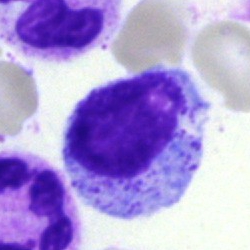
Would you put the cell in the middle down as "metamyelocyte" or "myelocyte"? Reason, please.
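So, this one is a myelocyte. The nucleus lies off-centre, toward the upper left, and most of the cytoplasm sits below and to the right of it. Purple granules are scattered through that cytoplasm. The chromatin, I notice, stains a deep purple and looks fairly dense throughout the nucleus.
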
